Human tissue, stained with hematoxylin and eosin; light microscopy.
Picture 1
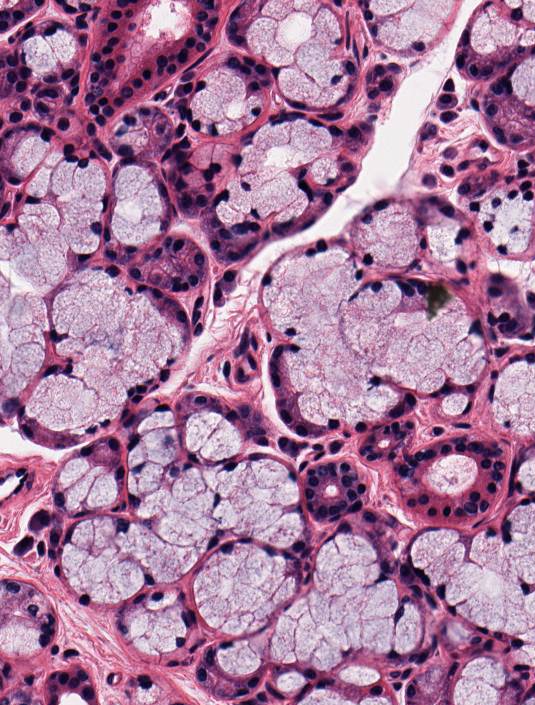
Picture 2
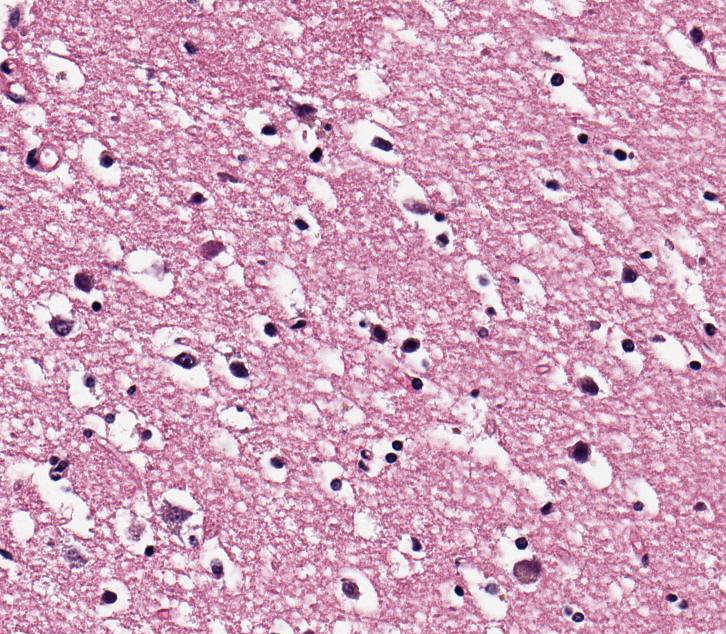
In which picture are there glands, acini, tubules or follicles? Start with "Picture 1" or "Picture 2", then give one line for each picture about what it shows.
Picture 1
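In picture 1: The field is filled with closely packed rounded glandular units separated by thin strands of pink connective tissue.
In picture 2: The whole field is a fine, pink, fibrillary matrix with no organised units such as glands, tubules or lobules.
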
